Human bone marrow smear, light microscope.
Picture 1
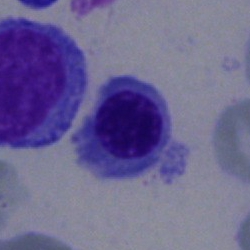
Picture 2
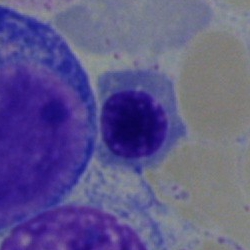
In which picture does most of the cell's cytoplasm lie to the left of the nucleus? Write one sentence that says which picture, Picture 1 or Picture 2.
Most of the cytoplasm lies to the left of the nucleus in picture 1.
